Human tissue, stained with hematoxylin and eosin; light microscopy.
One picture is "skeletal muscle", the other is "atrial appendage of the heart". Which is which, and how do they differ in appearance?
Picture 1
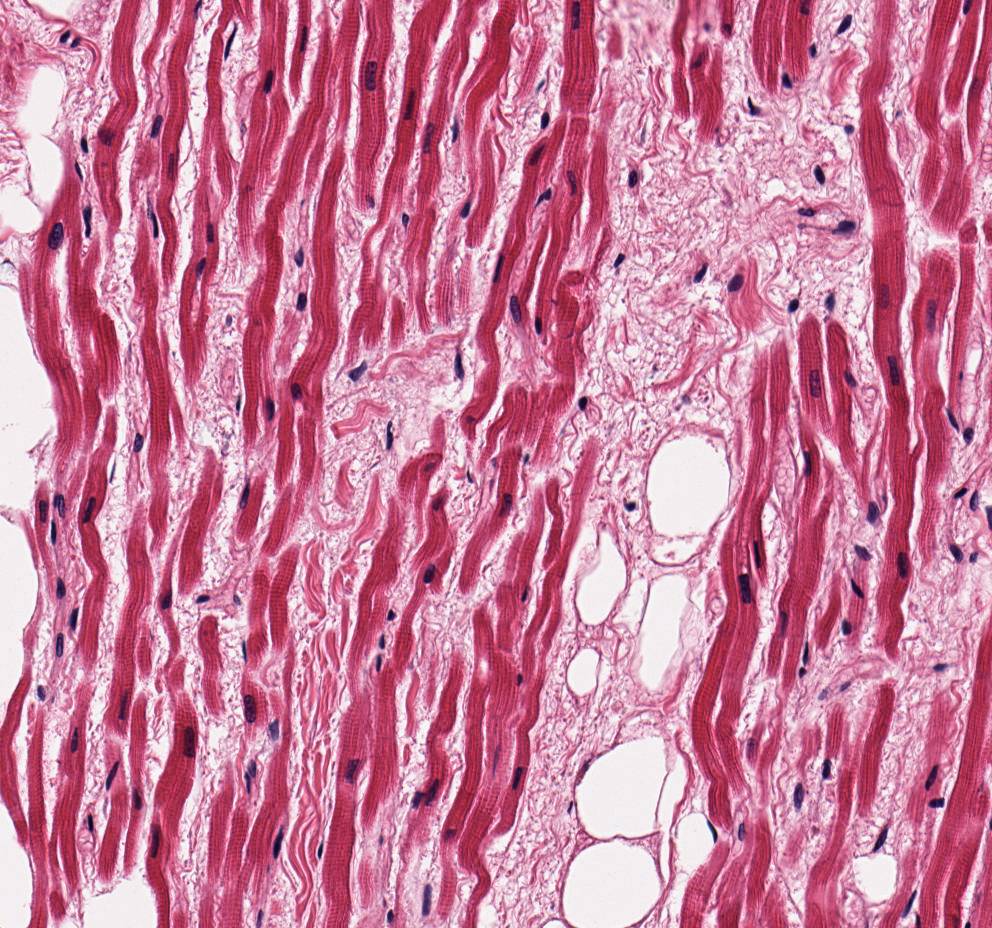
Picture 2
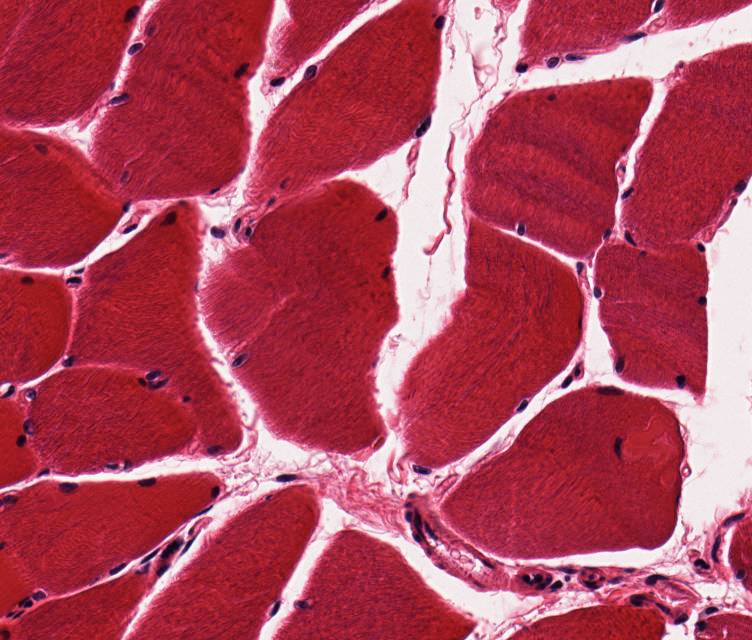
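Both are muscle, but picture 1 is the atrial appendage of the heart and picture 2 is skeletal muscle. I notice that in picture 1 some fibres branch and join neighbouring fibres, and fine transverse cross-striations run along them.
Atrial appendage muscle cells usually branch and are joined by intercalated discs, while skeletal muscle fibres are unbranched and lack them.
In picture 2, small, dark, flattened nuclei lie at the fibre edges.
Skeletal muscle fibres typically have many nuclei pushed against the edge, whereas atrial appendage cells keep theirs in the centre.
The cytoplasm stains deep red-pink in both, evenly so in picture 2.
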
